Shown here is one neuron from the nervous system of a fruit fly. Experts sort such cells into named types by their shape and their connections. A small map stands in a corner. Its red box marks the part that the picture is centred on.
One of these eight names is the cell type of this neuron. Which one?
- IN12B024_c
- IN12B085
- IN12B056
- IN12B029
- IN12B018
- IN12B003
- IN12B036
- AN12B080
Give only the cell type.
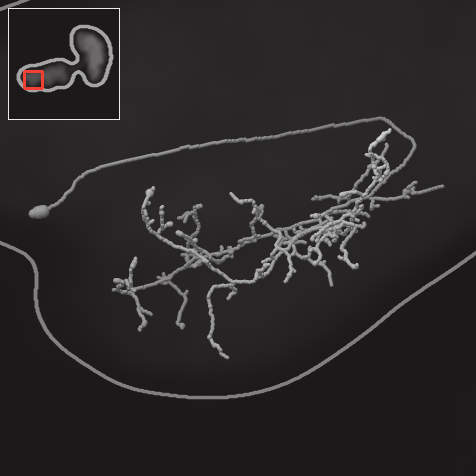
IN12B056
